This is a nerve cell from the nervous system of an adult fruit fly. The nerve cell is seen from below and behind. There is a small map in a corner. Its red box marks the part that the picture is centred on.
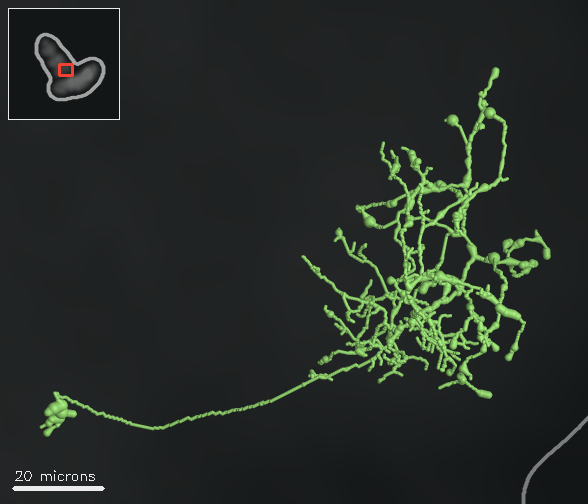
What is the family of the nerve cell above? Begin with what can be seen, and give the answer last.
The cell body is at the lower left of the picture. From left to right in the picture it spans about 110 microns. Dozens of branch ends can be seen. It is a nerve-cord intrinsic neuron. The family is hemilineage 13B.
